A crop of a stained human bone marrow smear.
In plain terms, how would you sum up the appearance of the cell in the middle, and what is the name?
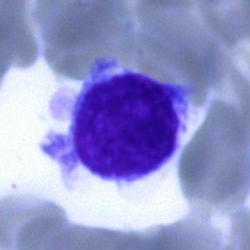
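A scant rim of cytoplasm surrounds a nucleus that fills most of the cell. Dense chromatin stains deep violet across the whole nucleus. At the cell margin the cytoplasm extends into ragged, irregular projections, most pronounced on the left side. No distinct granules are present in the cytoplasm. It is a hairy cell.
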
